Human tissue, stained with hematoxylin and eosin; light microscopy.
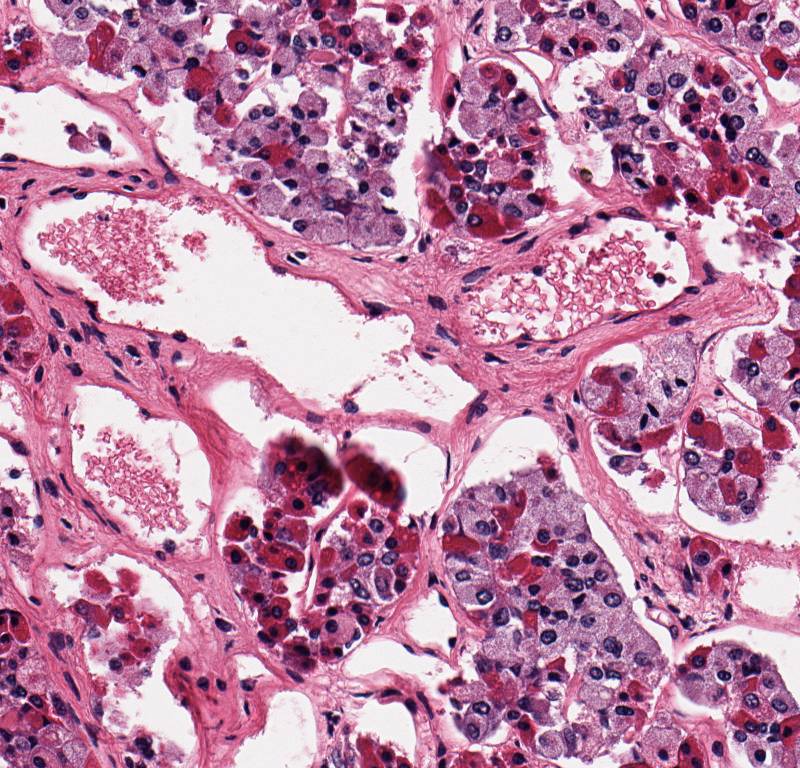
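Pituitary, with cells grouped in rounded nests separated throughout by pink fibrous septa. Cells with bright red cytoplasm are scattered among more numerous cells with pale purple-grey granular cytoplasm. Each nested cell has a single round dark nucleus of fairly uniform size. Several thin-walled vessels filled with red blood cells lie in the septa, including one at upper left and one at upper right of centre.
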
